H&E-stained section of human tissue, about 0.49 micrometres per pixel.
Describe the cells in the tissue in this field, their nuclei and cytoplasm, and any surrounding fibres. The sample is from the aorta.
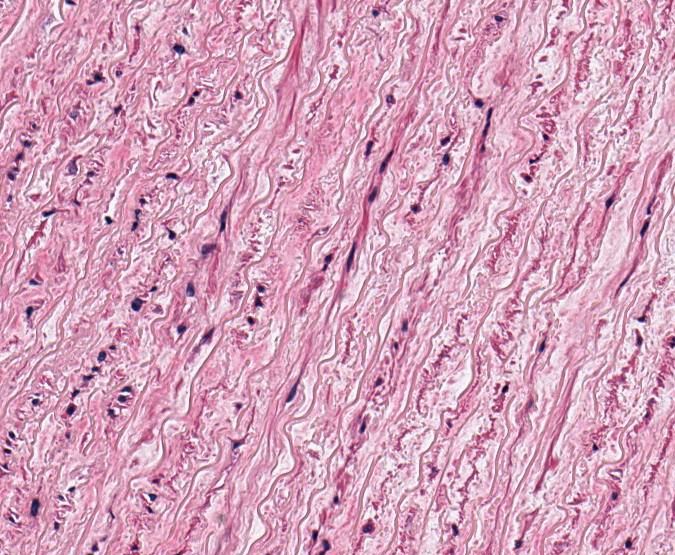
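Here one fibrous tissue occupies the whole field, without separate compartments or units. Notice how its fibres run roughly parallel, slanting from lower left to upper right, and how they are wavy, not straight. Many small, dark nuclei are elongated, lying parallel to the fibres.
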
